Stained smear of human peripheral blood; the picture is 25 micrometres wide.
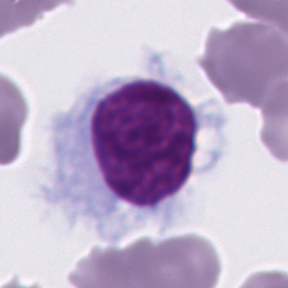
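Hairy cell. Fine hair-like projections, I notice, stick out from the cytoplasm on every side. The nucleus sits off-centre toward the right, leaving more pale blue cytoplasm on the left; its chromatin looks dark purple and fairly condensed.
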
